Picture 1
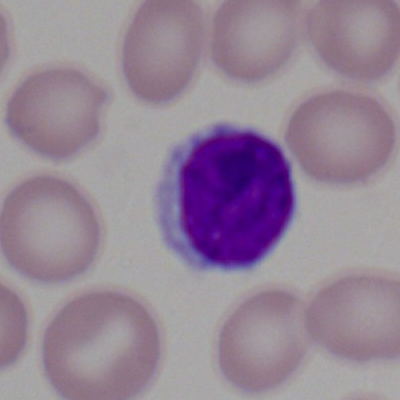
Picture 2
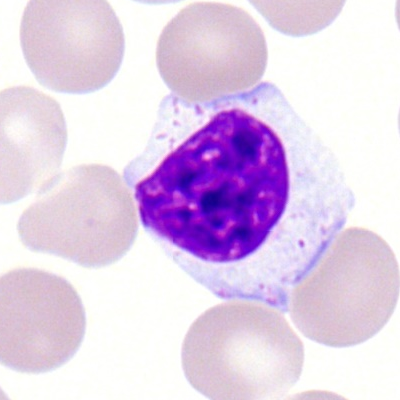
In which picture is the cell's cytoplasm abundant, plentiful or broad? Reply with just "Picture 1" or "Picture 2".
Picture 2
